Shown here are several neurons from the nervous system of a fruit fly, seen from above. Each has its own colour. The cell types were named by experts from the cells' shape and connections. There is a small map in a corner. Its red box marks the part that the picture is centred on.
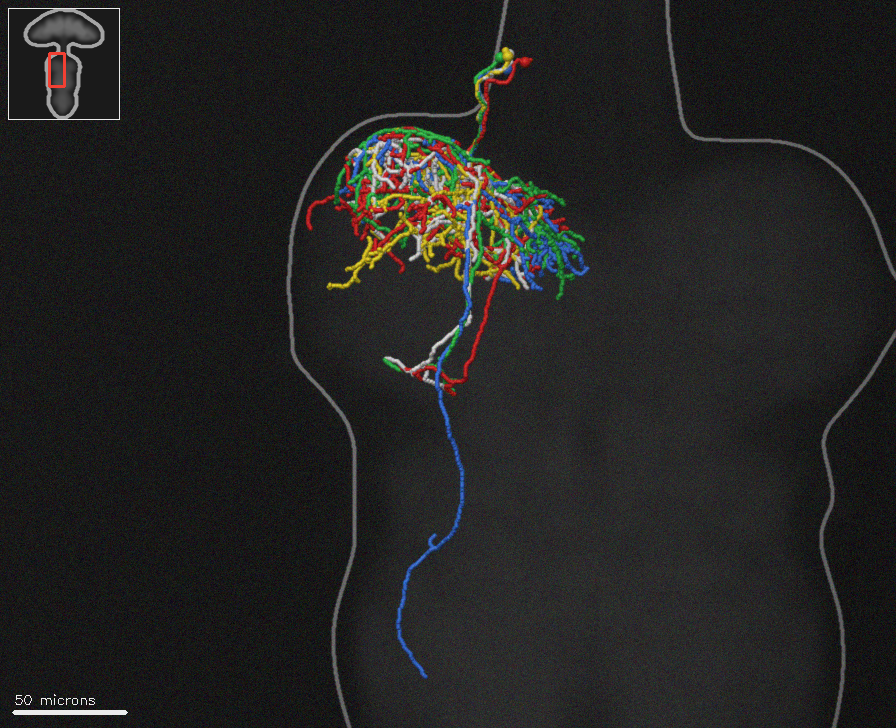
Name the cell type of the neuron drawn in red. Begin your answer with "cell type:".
cell type: IN16B075_h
